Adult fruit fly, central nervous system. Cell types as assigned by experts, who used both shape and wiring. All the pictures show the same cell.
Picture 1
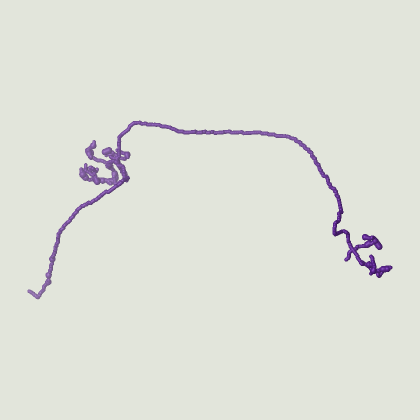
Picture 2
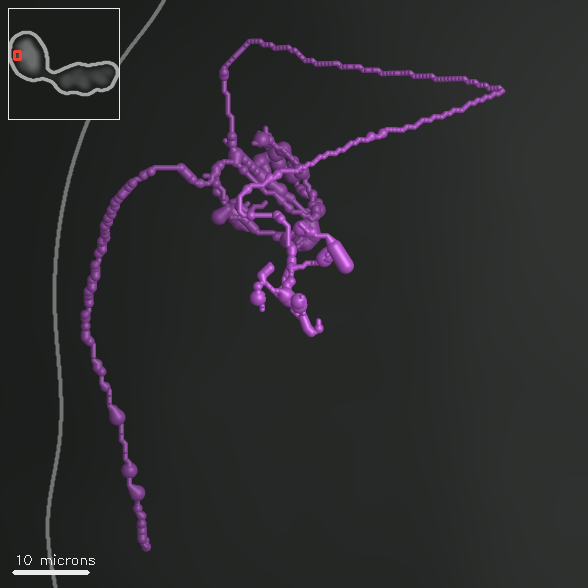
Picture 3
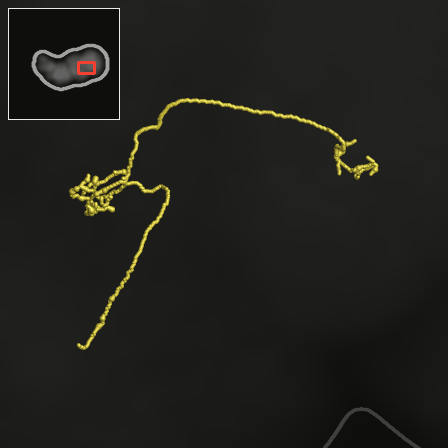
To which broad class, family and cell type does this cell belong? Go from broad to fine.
sensory neuron entering the brain; class olfactory; ORN_DC1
